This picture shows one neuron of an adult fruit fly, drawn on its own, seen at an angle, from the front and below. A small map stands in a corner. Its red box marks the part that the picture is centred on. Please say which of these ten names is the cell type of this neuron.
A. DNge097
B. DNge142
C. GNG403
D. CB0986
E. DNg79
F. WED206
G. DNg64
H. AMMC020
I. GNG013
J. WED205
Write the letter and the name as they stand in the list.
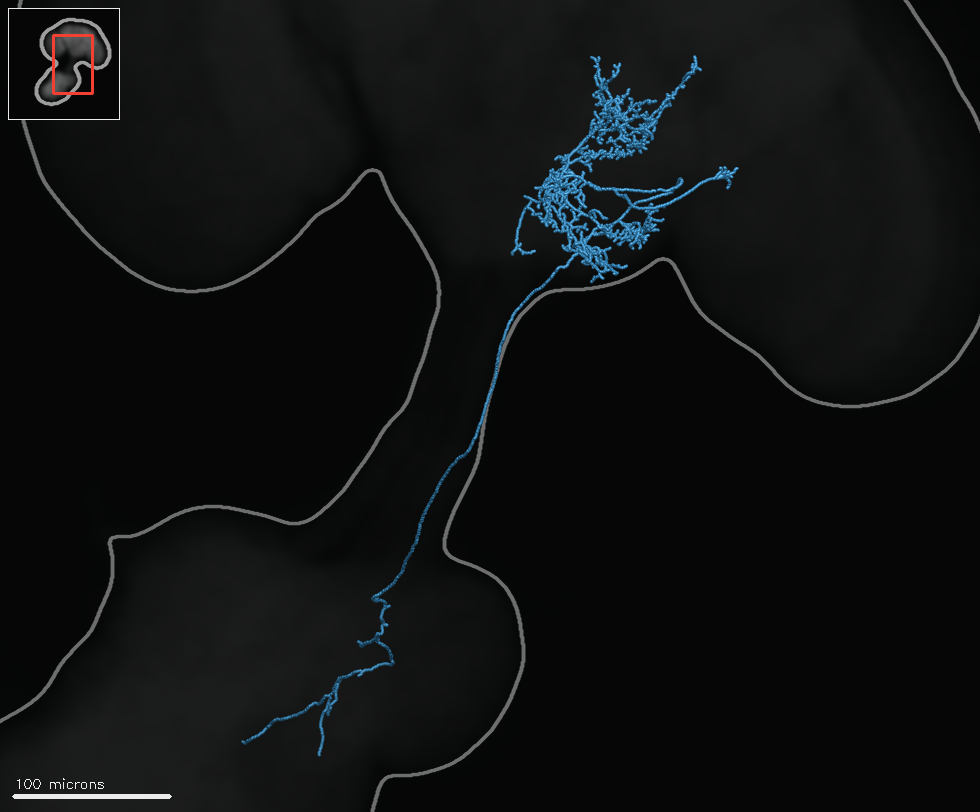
G. DNg64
